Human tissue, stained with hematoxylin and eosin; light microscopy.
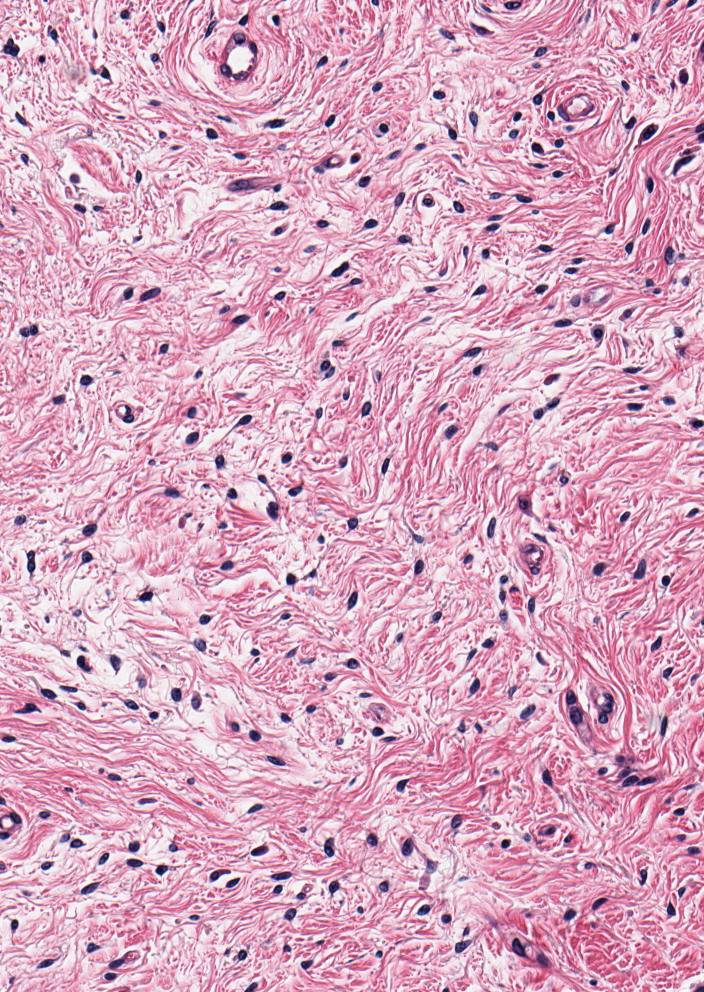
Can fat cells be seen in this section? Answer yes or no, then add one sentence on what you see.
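No. No fat cells are present in the field.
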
